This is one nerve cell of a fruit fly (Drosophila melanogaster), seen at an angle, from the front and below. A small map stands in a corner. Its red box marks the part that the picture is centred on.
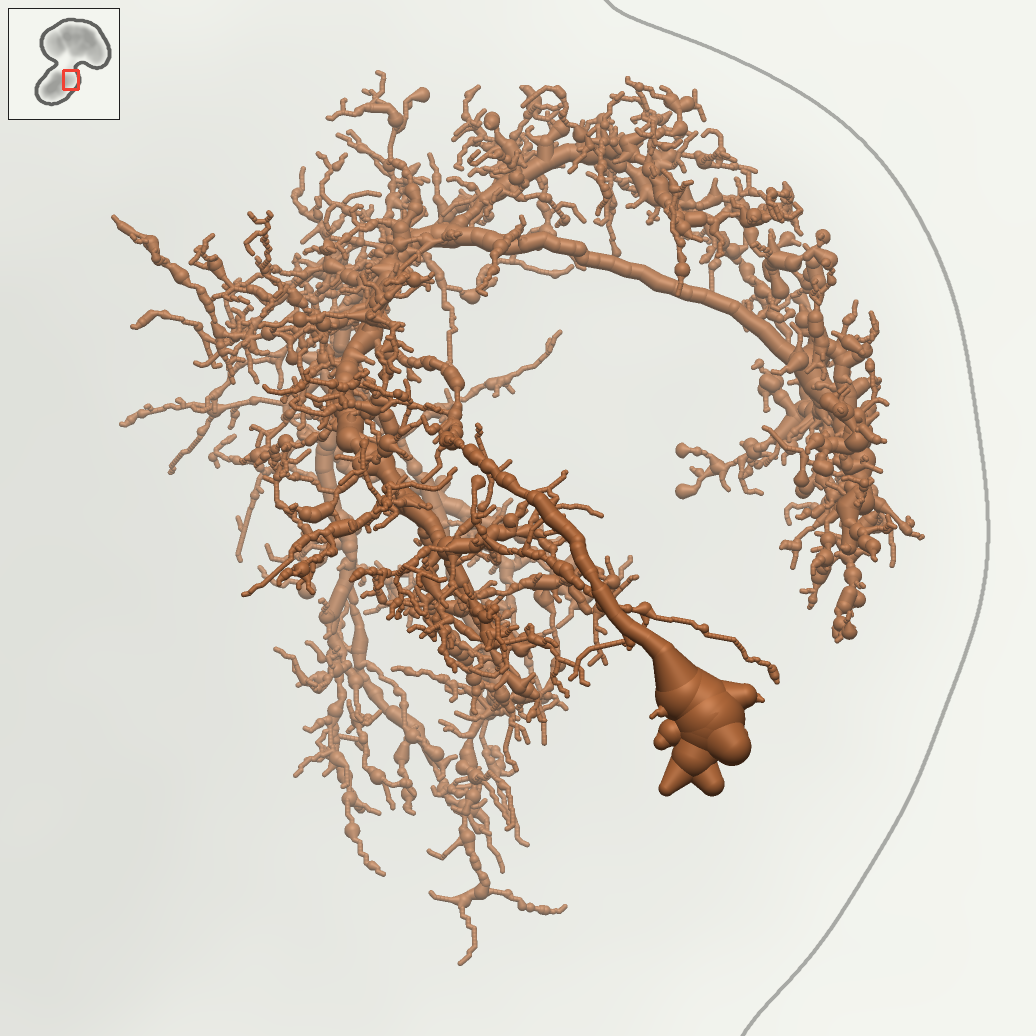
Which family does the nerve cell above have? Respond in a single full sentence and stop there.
The nerve cell is filed under family hemilineage 08A.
